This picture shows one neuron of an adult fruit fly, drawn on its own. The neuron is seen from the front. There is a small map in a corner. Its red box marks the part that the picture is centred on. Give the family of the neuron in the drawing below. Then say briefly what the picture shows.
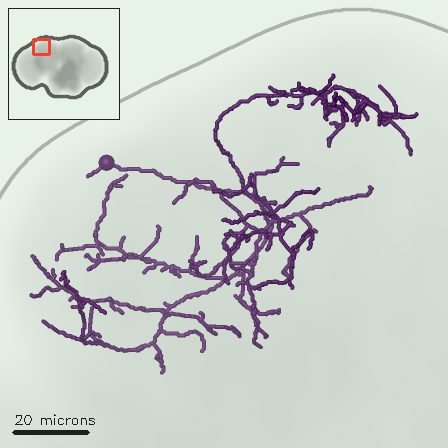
Its family is hemilineage LHp2. It is a central-brain intrinsic neuron. From left to right in the picture it spans about 110 microns. Dozens of branch ends can be seen.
